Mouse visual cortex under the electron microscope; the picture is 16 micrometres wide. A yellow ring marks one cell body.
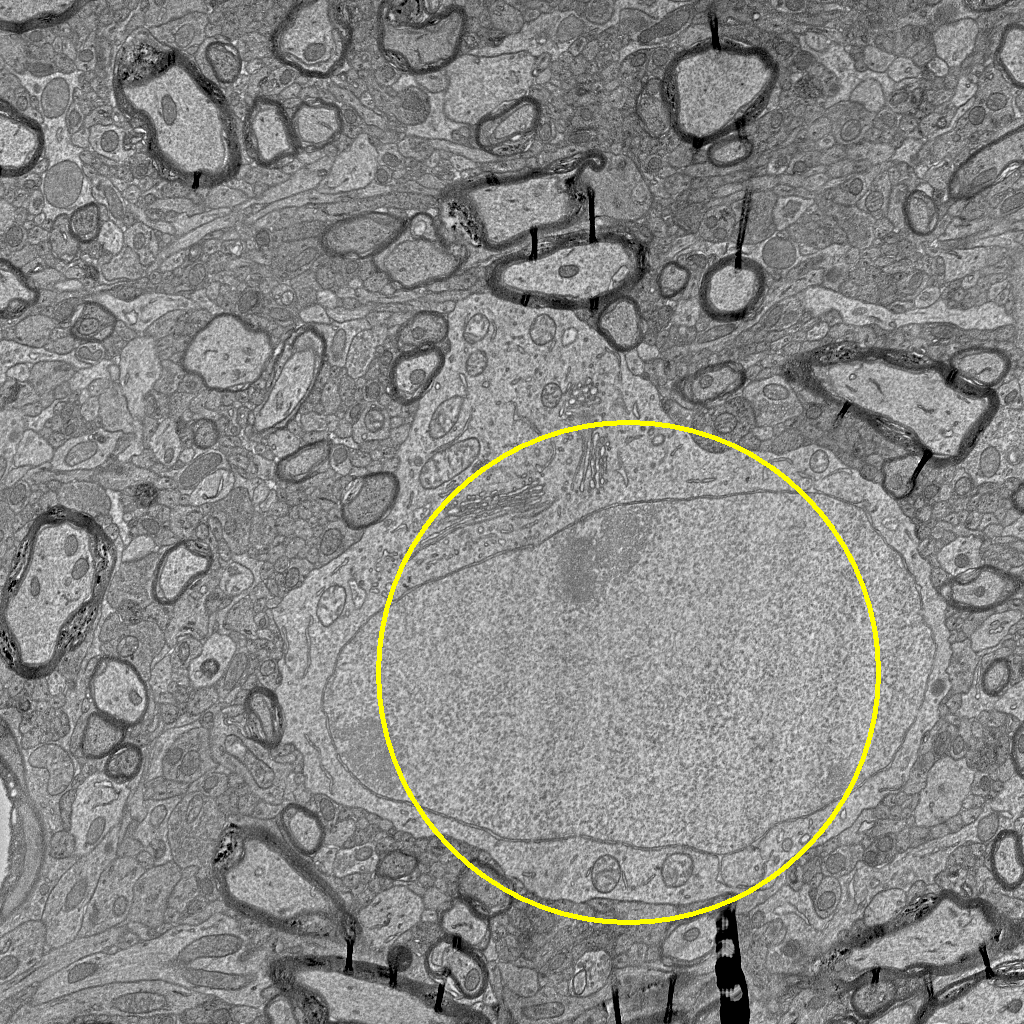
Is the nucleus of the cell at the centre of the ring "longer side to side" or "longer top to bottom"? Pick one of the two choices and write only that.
Longer side to side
